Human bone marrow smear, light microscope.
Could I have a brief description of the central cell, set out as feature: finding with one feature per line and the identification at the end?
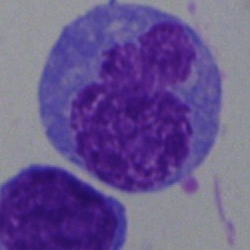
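Outline: round and smooth, as far as I can see
Nucleus: sitting toward the lower right
Cytoplasm: widest band at the upper left; no distinct granules I can spot
Chromatin: purple and mottled, small paler spots scattered through
Name: monocyte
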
